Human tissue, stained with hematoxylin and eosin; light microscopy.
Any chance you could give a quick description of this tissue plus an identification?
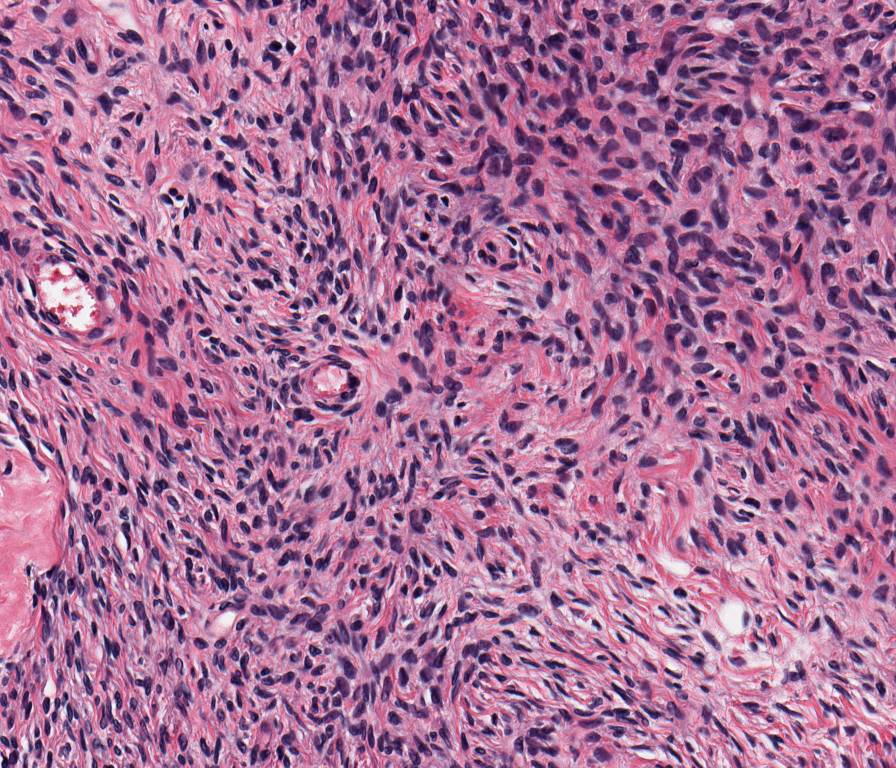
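Look first at the nuclei: elongated to oval, dark, and crowded closely together. Between these spindle cells run thin wisps of pink collagen. Just left of centre, spindle cells wrap concentrically around a small vessel. Nowhere is there epithelium, gland or fat. This is ovary.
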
